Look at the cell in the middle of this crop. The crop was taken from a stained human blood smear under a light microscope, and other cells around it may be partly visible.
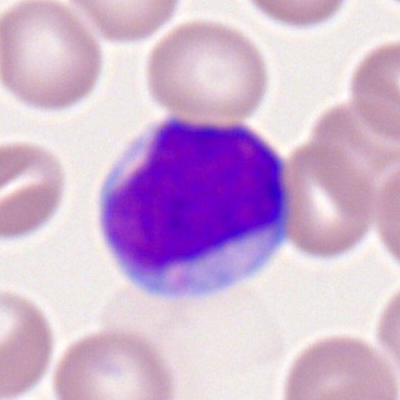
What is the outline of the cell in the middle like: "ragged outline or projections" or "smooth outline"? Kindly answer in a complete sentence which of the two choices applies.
A smooth edge runs around this cell.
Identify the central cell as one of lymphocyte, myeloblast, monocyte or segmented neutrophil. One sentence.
Seen at the centre of the crop is a myeloblast.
